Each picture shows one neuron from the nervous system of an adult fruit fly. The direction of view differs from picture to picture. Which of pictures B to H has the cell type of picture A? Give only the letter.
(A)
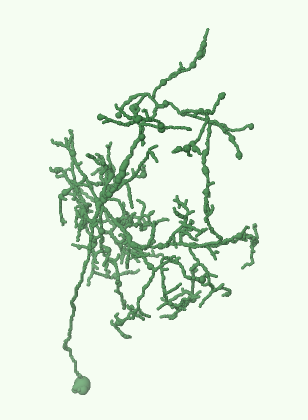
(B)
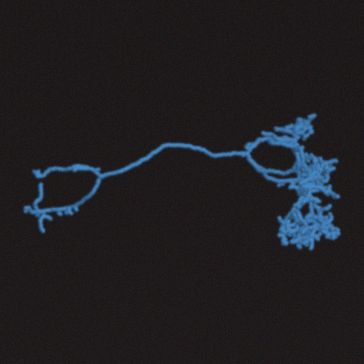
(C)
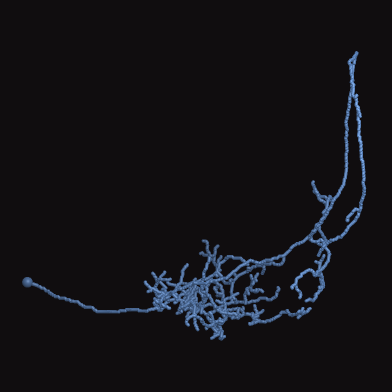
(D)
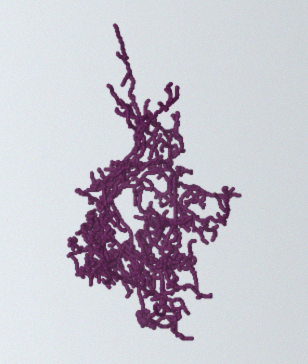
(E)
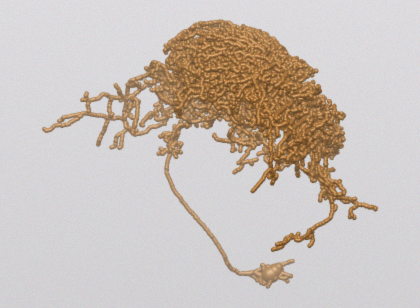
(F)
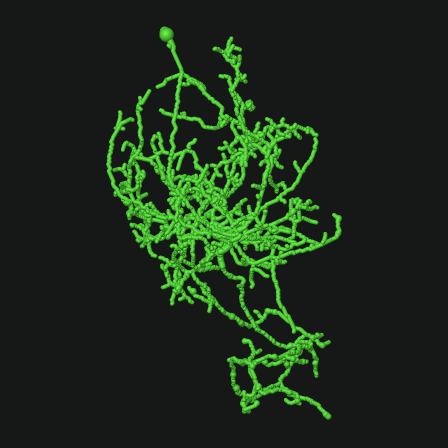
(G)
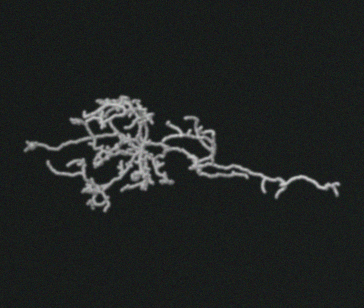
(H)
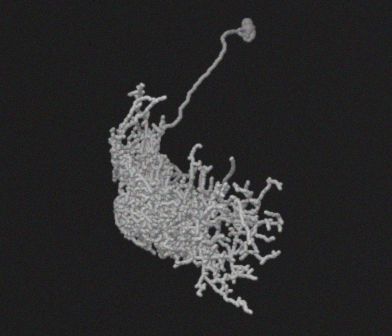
F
